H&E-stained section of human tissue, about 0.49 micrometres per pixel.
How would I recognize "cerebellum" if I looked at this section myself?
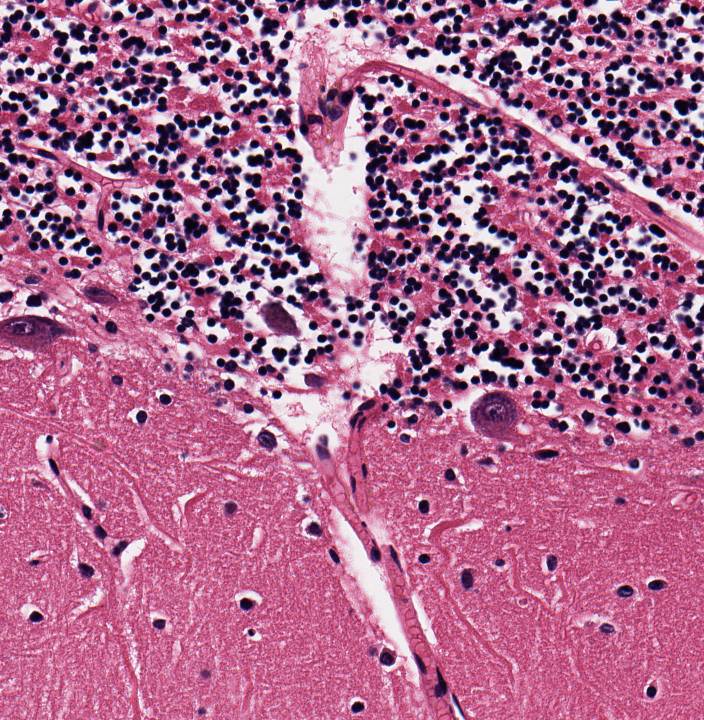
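The section is cerebellum.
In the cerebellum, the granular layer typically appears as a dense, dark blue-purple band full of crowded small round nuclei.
The upper half of the field agrees: it is a densely cellular layer packed with small, round, darkly staining nuclei with very scant cytoplasm. The lower half is a pale pink, finely fibrillar neuropil with few, sparsely scattered small nuclei. At the right of the boundary between them lies a large neuron with a round nucleus and a distinct dark nucleolus.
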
